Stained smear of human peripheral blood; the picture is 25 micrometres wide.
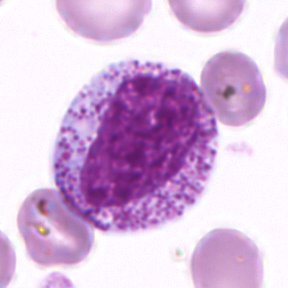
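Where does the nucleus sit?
Off-centre, over toward the right side of the cell.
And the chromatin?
Dark purple, mottled rather than evenly smooth.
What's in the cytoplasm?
Lots of purple granules scattered right through it, and some lie over the nucleus too.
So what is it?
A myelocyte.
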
